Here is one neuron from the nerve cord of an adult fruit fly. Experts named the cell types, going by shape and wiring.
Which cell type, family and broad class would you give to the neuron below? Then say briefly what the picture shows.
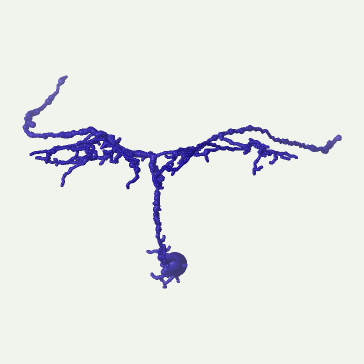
The cell type is EN00B025. Its family is hemilineage 00B. This is an efferent neuron of the nerve cord. The picture shows dozens of branch ends. In this view it is wider than it is tall.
